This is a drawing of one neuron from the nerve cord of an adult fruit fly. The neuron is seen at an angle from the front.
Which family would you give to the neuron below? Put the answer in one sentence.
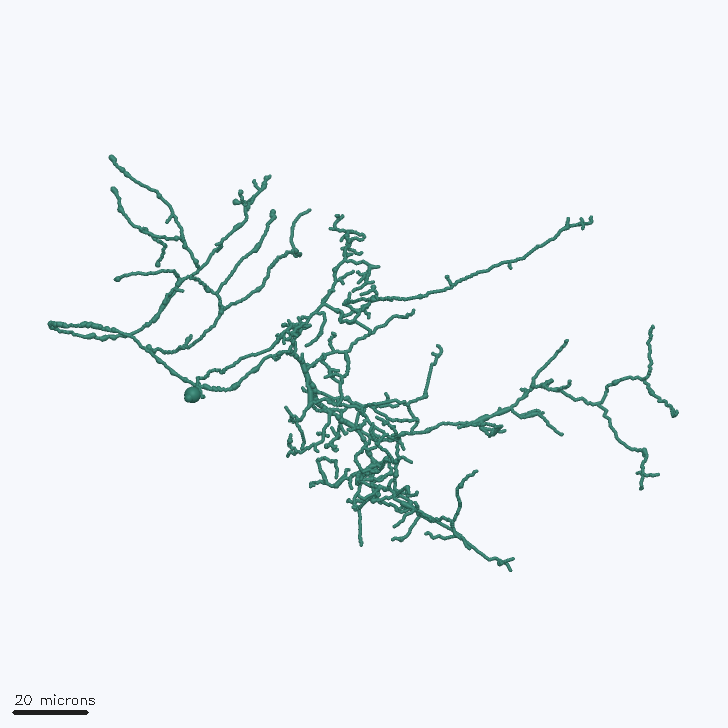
The family is hemilineage 01A.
